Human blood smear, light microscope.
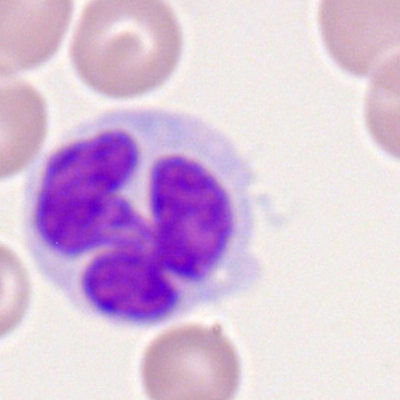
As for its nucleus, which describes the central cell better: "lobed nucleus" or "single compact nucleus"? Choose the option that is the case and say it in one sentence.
There are two or more lobes forming the nucleus of the cell.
